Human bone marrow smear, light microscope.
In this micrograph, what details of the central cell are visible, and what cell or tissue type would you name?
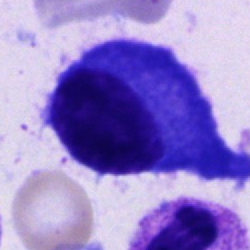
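Irregular outline on this one, the cytoplasm drawn out into a tapering tail toward the lower right. Small, fuzzy, irregular projections line the upper and left borders. The nucleus stains darker purple than its cytoplasm, where no distinct granules show. It's a plasma cell.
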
